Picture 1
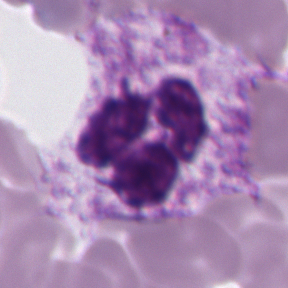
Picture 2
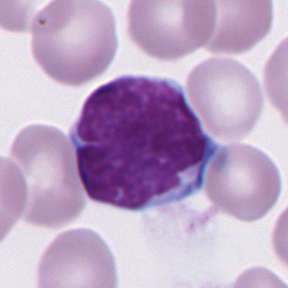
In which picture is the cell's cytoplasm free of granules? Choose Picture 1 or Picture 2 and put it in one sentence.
In Picture 2, the cell has a cytoplasm without visible granules.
